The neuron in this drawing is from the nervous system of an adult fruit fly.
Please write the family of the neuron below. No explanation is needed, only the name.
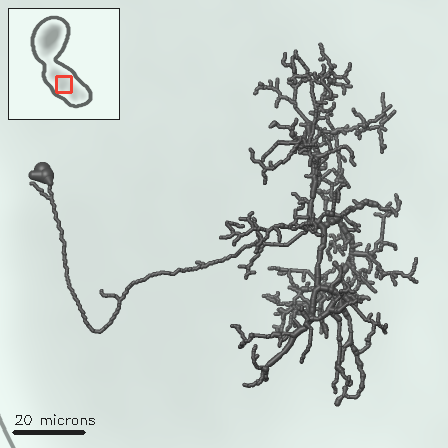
hemilineage 13A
